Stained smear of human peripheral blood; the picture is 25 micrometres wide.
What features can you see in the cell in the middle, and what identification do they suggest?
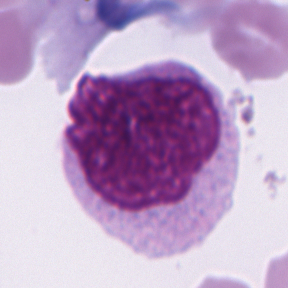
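In the nucleus, no distinct nucleoli are visible. The cytoplasm is pale lilac rather than deep blue and holds many fine, dust-like violet granules, with no vacuoles seen. The cell is a monocyte.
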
